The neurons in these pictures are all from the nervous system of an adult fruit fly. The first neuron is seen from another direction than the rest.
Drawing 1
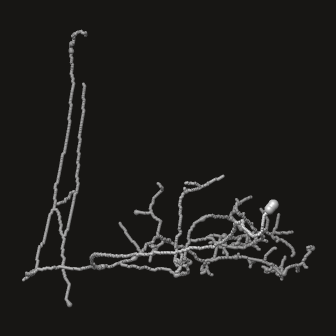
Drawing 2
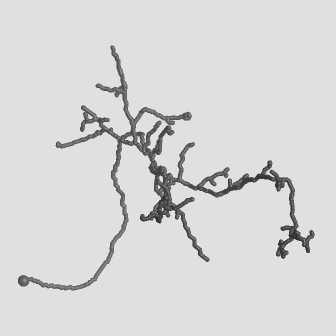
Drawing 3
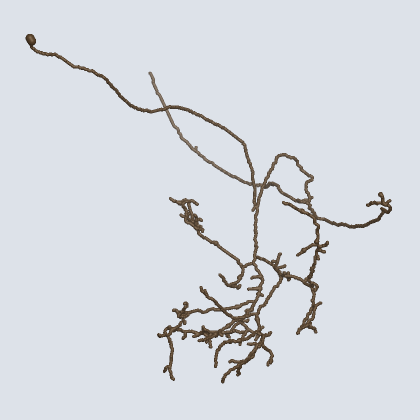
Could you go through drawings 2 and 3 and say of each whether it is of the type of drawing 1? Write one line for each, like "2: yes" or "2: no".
2: no
3: yes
